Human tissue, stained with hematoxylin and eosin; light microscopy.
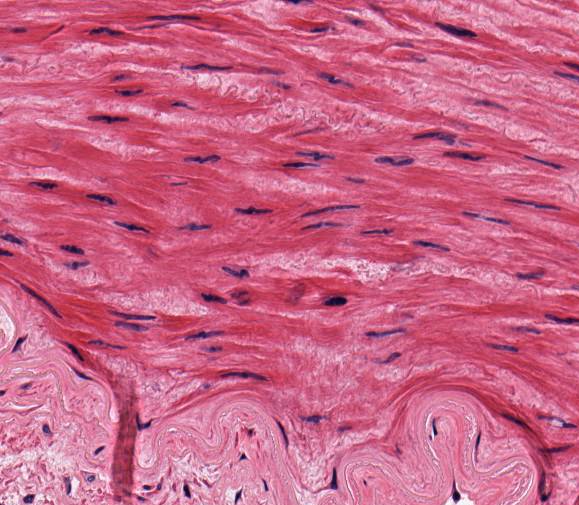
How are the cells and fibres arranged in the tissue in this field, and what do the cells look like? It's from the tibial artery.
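Look first at the dense layer: its fibre bundles cross the field roughly horizontally, with a gentle slope. Its nuclei are elongated and dark, lined up parallel to the fibres, and several of them have a wavy or kinked outline. Now follow the lower right edge, where the fibres form scalloped, undulating folds.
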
